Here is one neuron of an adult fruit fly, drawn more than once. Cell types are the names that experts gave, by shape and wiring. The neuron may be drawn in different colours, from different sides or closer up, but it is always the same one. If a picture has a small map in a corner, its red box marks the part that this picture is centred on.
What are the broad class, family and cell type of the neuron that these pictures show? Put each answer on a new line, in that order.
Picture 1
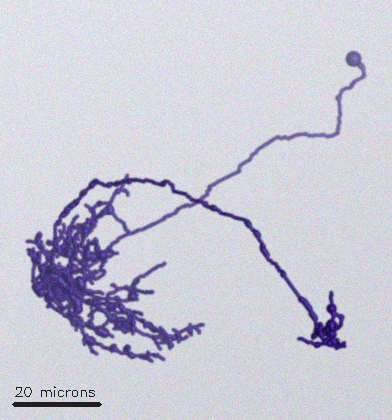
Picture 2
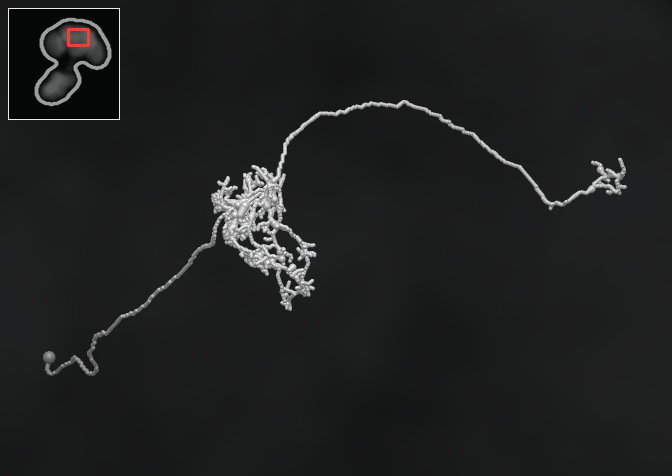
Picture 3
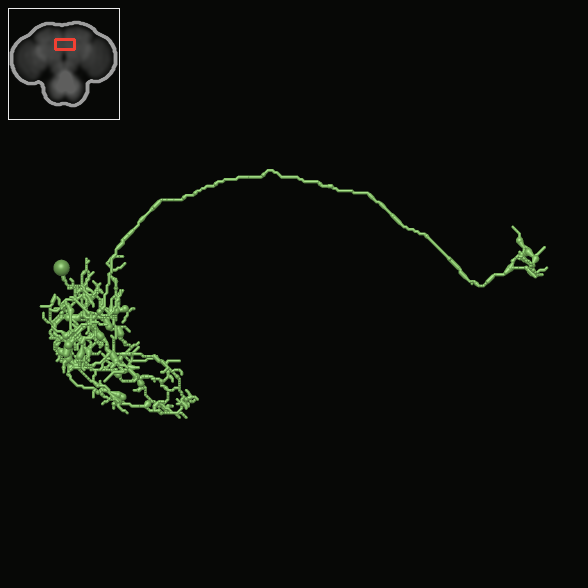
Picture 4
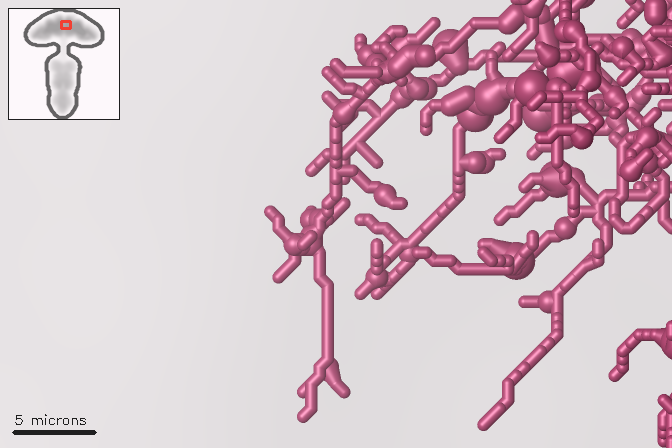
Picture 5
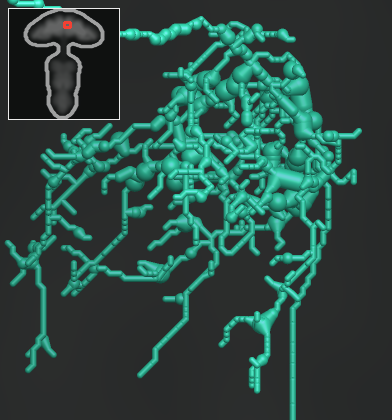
central-brain intrinsic neuron
class CX
FC2A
